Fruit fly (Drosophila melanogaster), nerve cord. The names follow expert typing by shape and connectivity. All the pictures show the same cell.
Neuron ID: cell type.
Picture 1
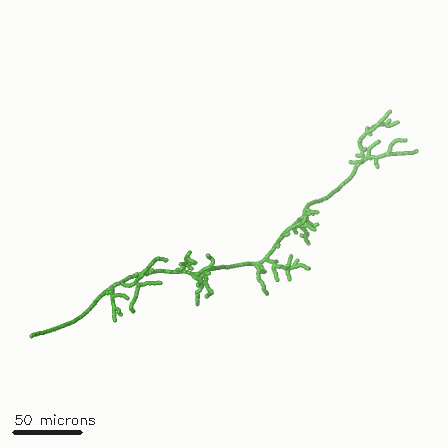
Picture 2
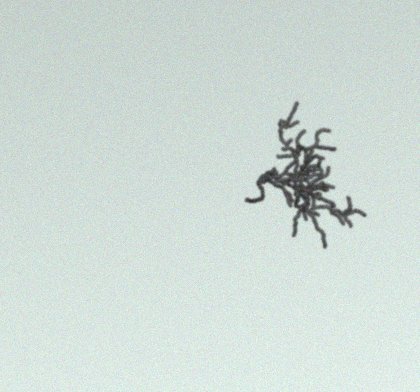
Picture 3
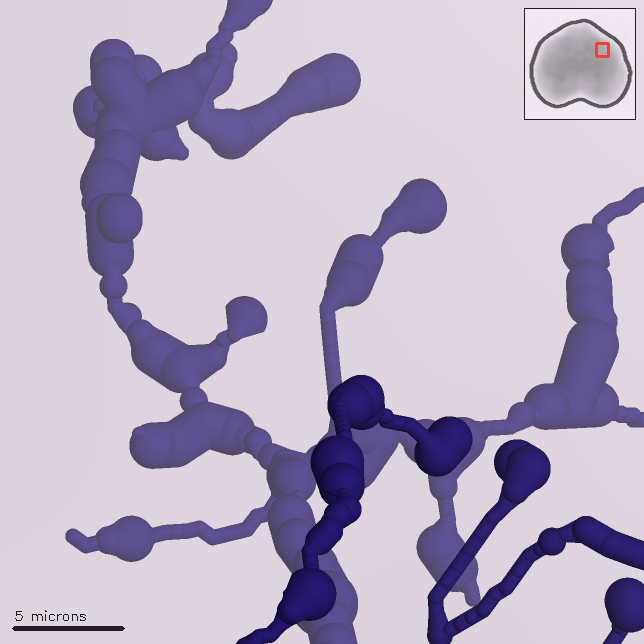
DNg38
